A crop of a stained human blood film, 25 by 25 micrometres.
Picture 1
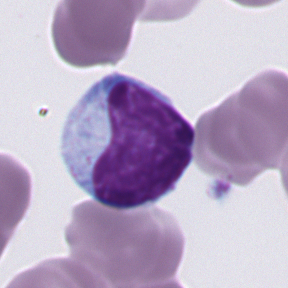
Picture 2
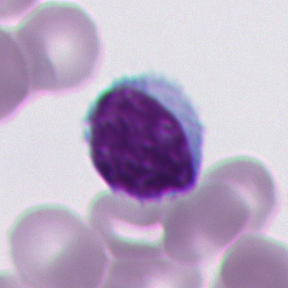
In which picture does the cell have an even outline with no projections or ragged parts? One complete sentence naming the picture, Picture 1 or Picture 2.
Smooth is the outline of the cell in picture 1.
